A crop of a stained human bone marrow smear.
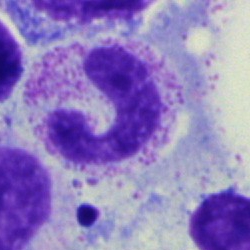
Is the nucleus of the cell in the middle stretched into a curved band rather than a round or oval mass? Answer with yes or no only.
Yes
